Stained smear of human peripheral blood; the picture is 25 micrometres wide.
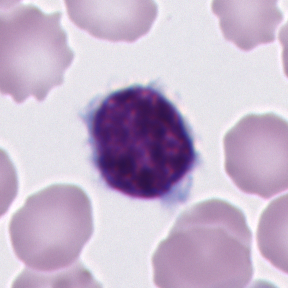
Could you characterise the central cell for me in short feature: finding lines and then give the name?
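Nucleus: oval, slightly irregular outline
Chromatin: dark purple, densely clumped
Cytoplasm: pale blue
Cell edge: fringed by fine hair-like projections
Name: hairy cell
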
